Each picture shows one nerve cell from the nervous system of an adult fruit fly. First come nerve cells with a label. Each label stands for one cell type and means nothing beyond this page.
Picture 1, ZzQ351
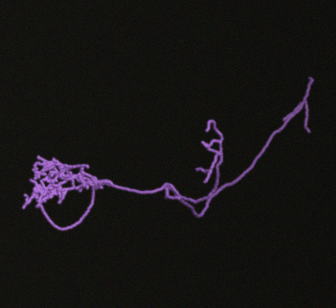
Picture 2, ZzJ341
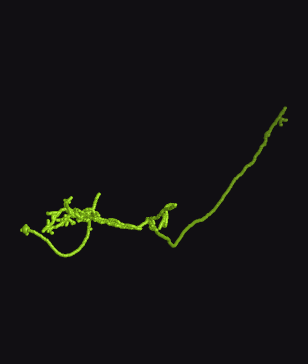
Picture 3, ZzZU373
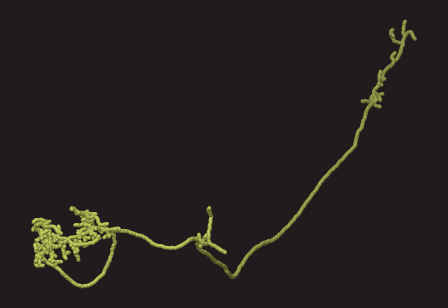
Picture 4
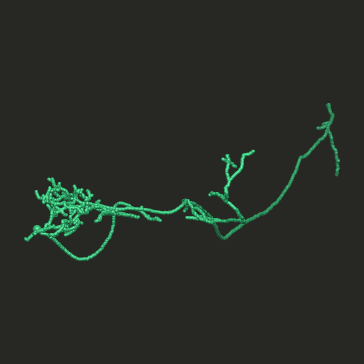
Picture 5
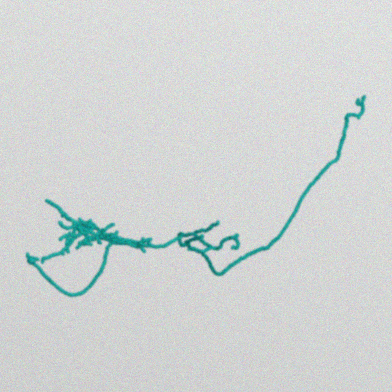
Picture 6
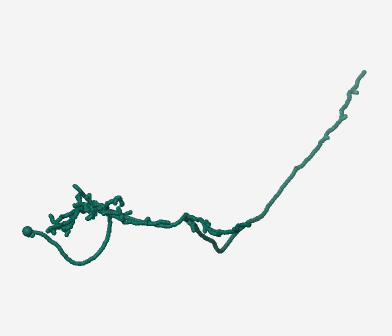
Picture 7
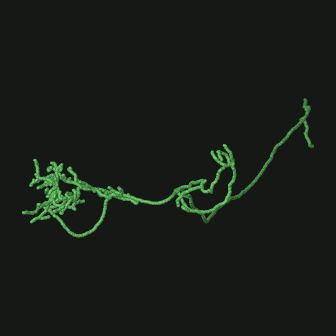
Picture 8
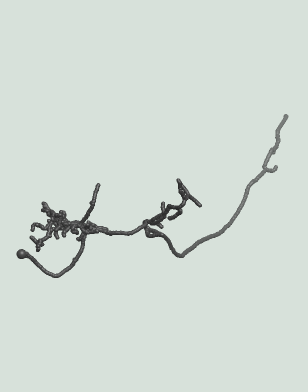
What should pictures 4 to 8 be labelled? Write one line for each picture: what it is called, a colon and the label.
4: ZzQ351
5: ZzJ341
6: ZzJ341
7: ZzQ351
8: ZzQ351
